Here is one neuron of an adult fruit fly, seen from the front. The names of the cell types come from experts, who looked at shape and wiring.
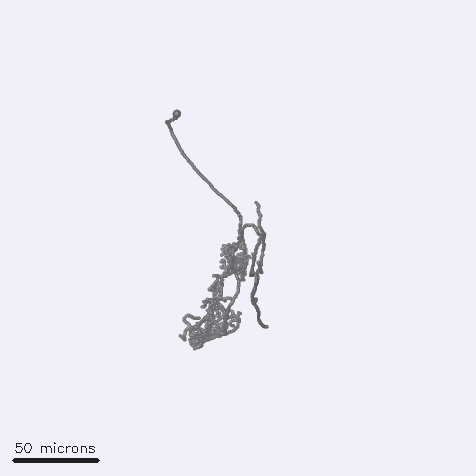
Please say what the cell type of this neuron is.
IN23B038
